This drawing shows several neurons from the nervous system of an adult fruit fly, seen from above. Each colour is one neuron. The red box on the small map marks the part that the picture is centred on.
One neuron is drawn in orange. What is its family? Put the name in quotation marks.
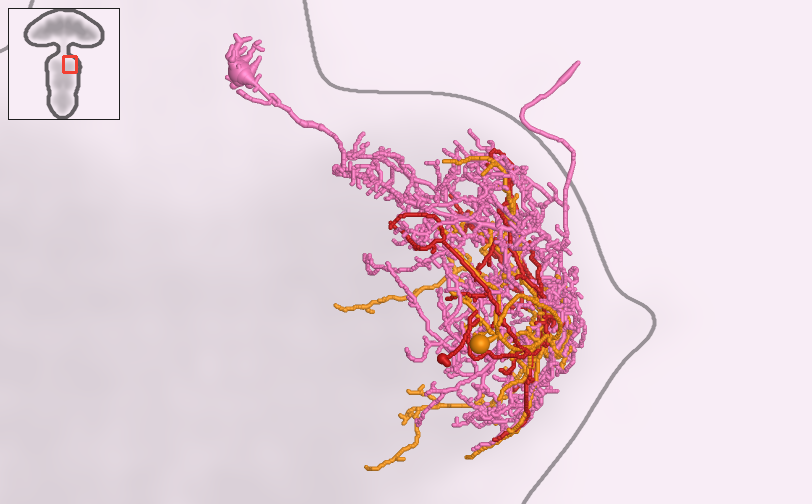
"hemilineage 19A"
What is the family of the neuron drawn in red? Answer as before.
"hemilineage 19A"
